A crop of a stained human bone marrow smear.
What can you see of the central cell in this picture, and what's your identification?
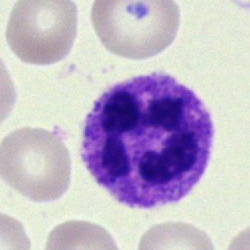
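Several separate dark lobes make up the nucleus, grouped around the centre of the cell. Their chromatin is dense and dark purple. Pinkish-lilac cytoplasm shows between and around the lobes, within a round cell outline. The cell is a segmented neutrophil.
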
